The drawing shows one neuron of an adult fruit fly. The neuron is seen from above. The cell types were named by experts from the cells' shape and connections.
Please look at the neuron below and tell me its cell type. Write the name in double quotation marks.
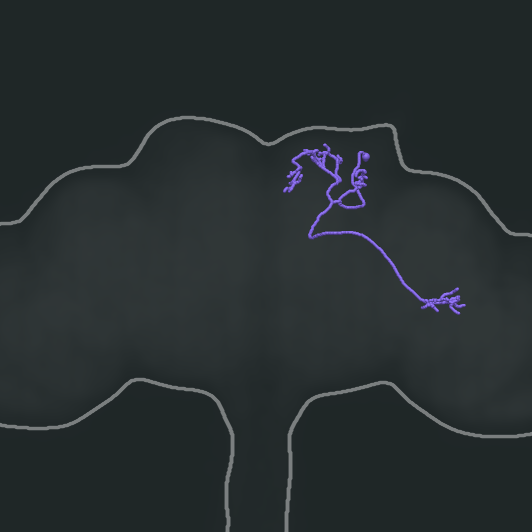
"CB2711"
